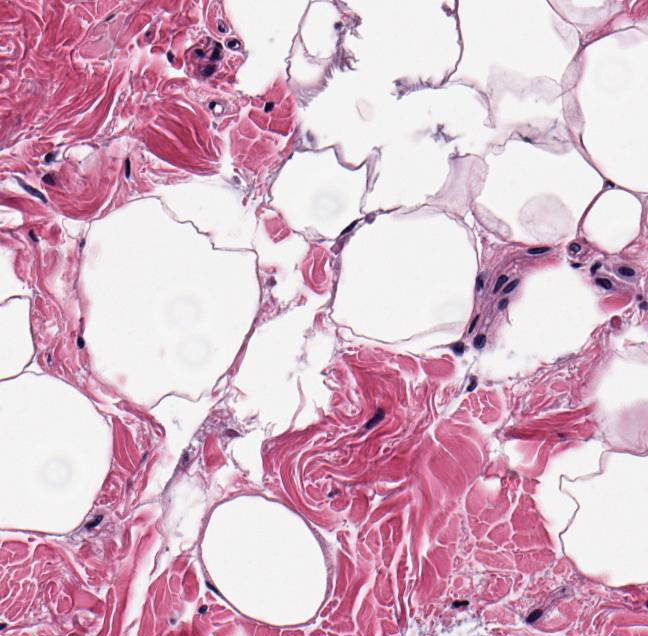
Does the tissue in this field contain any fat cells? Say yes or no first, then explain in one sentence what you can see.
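Yes. The adipocytes appear as empty round to polygonal spaces bounded by thin, delicate membranes.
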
